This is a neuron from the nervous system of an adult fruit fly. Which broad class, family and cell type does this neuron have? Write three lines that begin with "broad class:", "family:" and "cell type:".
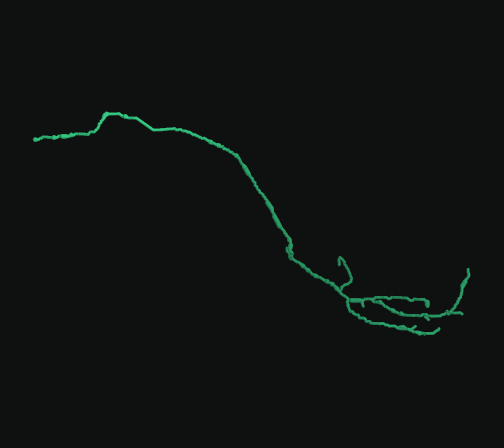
broad class: sensory neuron entering the nerve cord
family: class gustatory
cell type: WG2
